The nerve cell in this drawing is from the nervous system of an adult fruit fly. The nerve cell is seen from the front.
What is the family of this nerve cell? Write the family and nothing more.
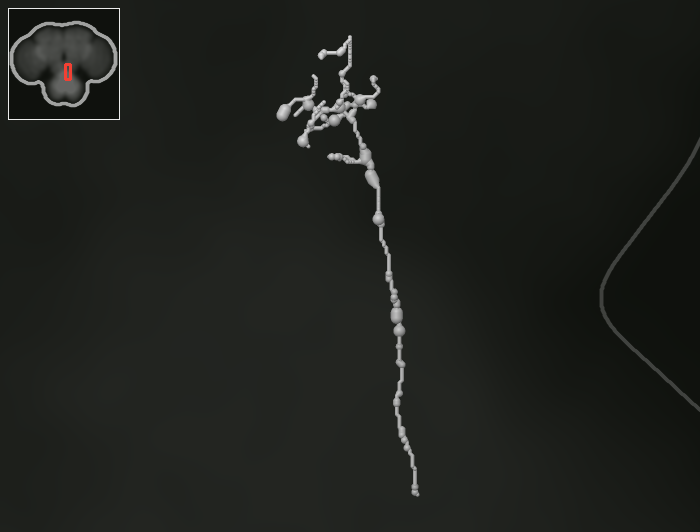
class gustatory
